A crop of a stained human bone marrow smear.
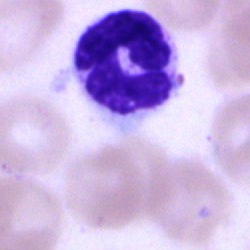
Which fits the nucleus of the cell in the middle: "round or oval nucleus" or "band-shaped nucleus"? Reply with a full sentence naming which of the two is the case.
Drawn out into a curved band, the nucleus has no separate lobes.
